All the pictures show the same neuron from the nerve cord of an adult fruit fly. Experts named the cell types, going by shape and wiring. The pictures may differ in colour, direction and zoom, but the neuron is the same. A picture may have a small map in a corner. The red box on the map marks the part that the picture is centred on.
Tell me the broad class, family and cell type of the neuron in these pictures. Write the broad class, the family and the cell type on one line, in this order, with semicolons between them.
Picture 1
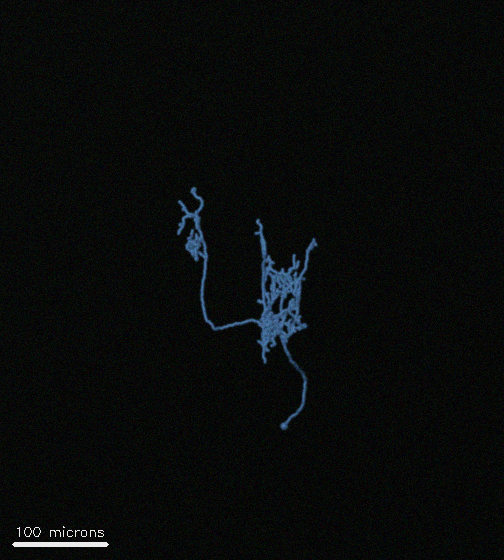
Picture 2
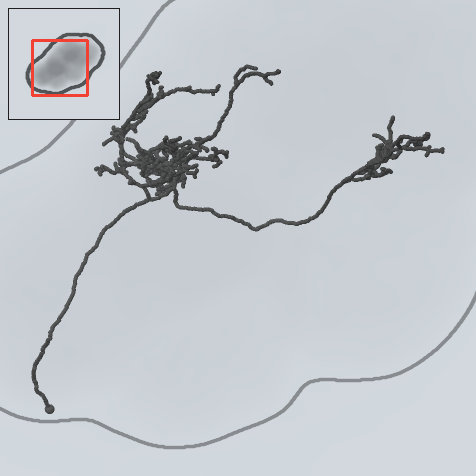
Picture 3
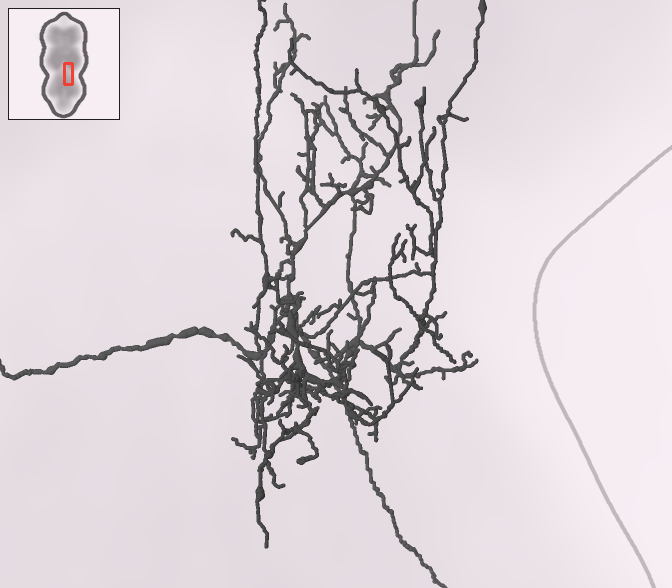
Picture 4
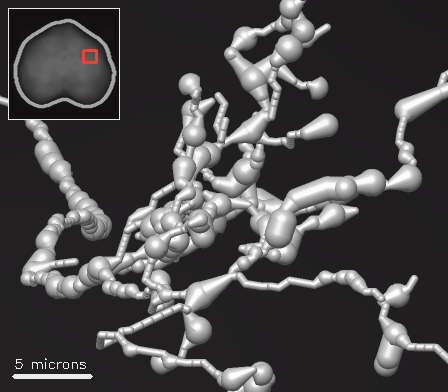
nerve-cord intrinsic neuron; hemilineage 07B; IN07B039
